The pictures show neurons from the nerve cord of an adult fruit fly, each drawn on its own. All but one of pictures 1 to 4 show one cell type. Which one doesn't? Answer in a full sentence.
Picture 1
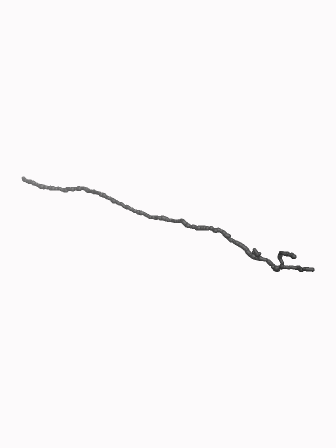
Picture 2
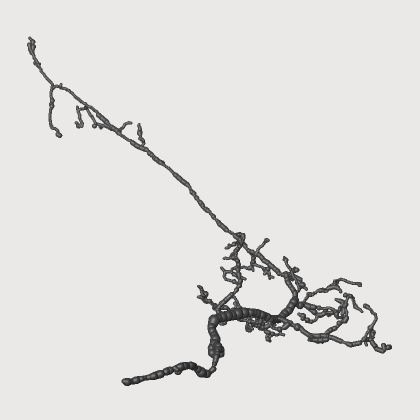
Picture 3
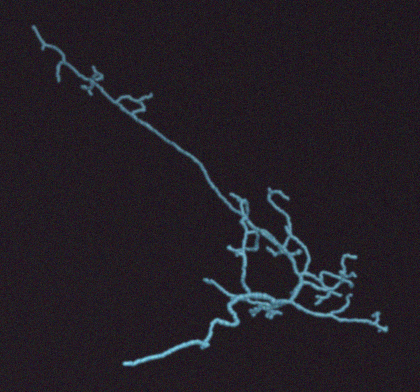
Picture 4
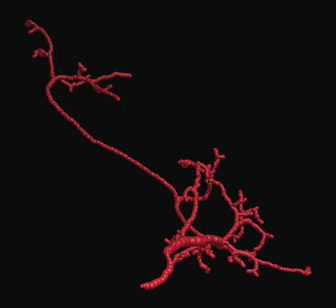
Picture 1 shows a neuron of another cell type.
